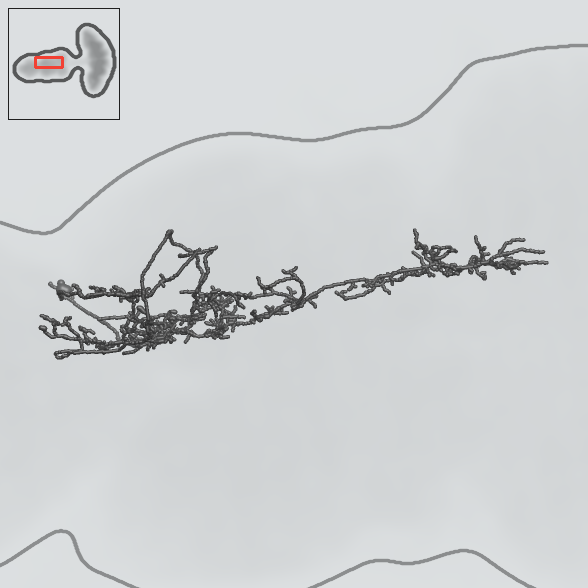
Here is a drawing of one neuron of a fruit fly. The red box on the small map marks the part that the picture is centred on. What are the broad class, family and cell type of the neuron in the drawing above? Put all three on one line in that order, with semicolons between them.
nerve-cord intrinsic neuron; hemilineage 12A; IN12A034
